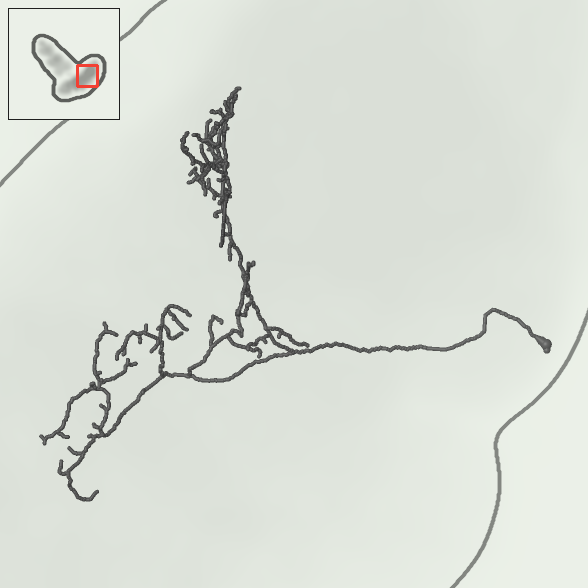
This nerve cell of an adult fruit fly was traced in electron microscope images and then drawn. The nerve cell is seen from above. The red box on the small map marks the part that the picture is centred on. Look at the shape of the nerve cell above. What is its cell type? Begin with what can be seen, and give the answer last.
The cell body can be seen on the right of the picture. Dozens of branch ends can be seen. It is a central-brain intrinsic neuron. The cell type is FB8I.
